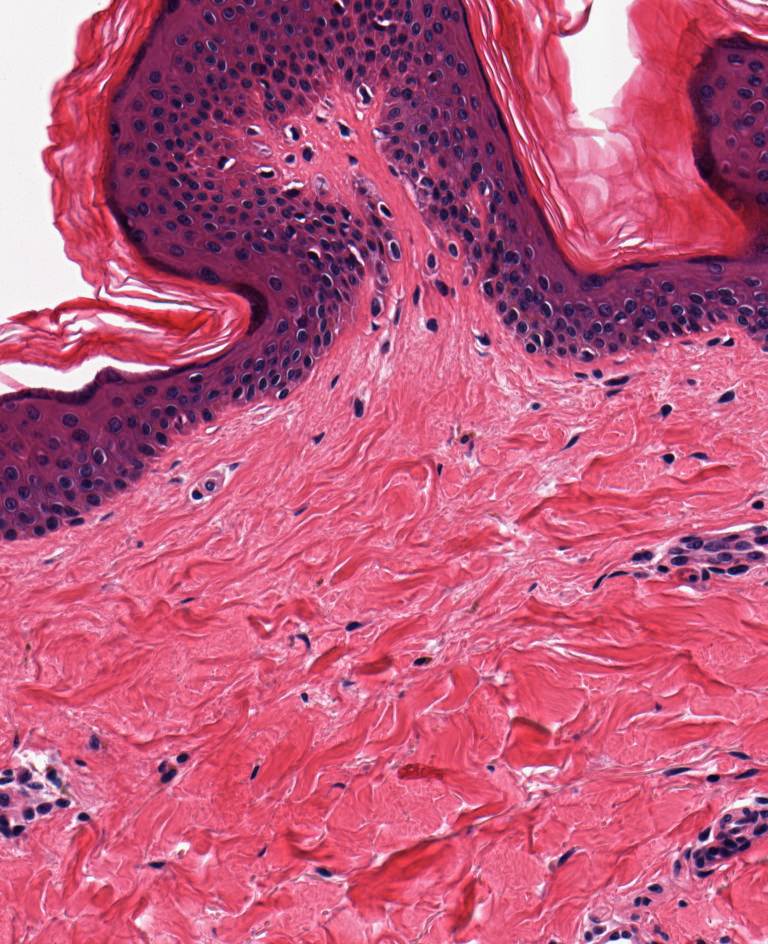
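Skin of the suprapubic region, haematoxylin and eosin. Epidermis crosses the upper part of the field and dermis fills the lower part. The epidermis is a stratified squamous epithelium capped by a bright red keratin layer; nuclei of its lowest layer are darker and more crowded than those above. Thick pink collagen bundles run in haphazard directions in the deeper dermis.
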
